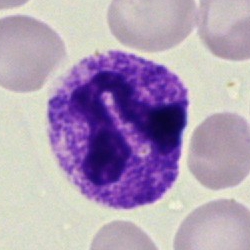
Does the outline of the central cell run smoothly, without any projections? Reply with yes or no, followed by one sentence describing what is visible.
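Yes. The cell outline is roughly round with a smooth edge.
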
